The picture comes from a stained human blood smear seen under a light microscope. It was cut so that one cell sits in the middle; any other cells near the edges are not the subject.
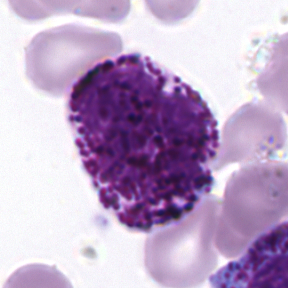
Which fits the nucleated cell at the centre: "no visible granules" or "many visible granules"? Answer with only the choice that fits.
Many visible granules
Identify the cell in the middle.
basophil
